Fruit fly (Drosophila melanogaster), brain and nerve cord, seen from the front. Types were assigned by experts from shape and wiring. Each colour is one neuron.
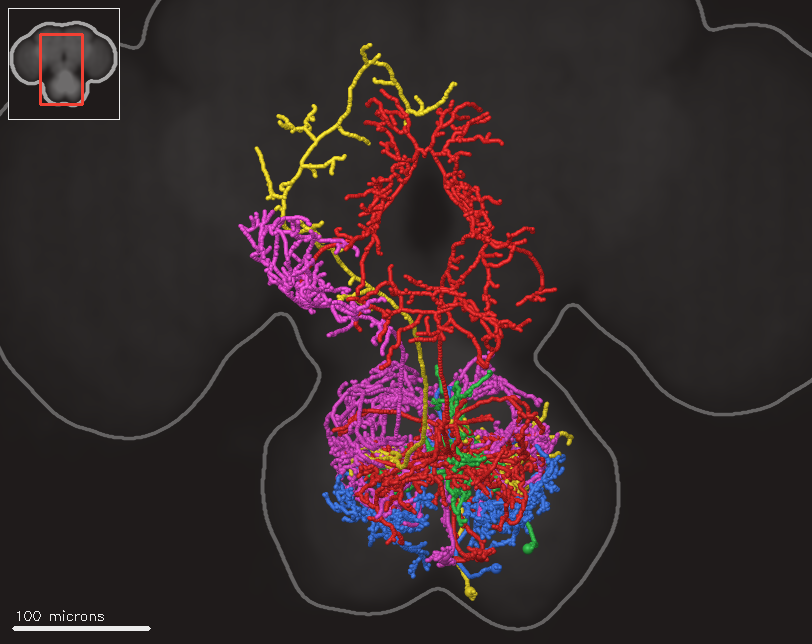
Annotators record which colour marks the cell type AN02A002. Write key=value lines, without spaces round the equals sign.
colour=red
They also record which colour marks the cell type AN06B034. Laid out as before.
colour=yellow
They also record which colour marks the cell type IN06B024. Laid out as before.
colour=blue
